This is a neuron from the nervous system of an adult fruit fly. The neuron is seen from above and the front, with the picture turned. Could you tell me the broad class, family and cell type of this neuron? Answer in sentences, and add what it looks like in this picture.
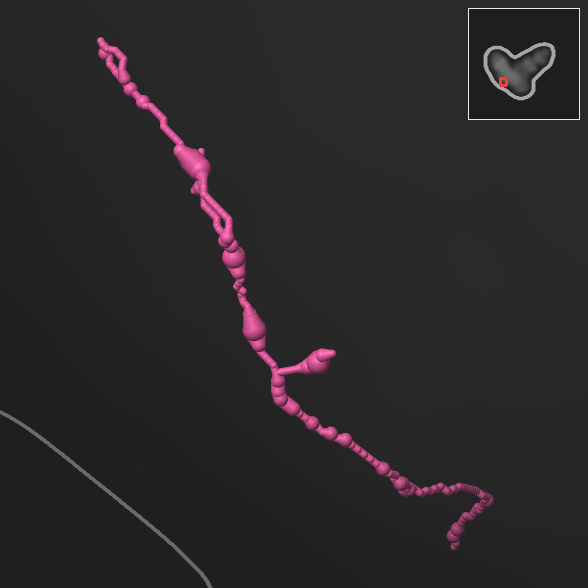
This is a sensory neuron entering the brain. The name of its family is class mechanosensory. The cell type is TPMN1. The drawing shows no cell body. It has a dozen or fewer branch ends.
